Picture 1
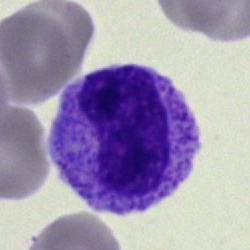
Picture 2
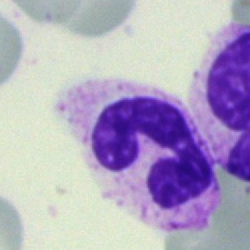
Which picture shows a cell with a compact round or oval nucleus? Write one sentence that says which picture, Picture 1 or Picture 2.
In Picture 1, the cell's nucleus takes the form of one compact round or oval mass.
